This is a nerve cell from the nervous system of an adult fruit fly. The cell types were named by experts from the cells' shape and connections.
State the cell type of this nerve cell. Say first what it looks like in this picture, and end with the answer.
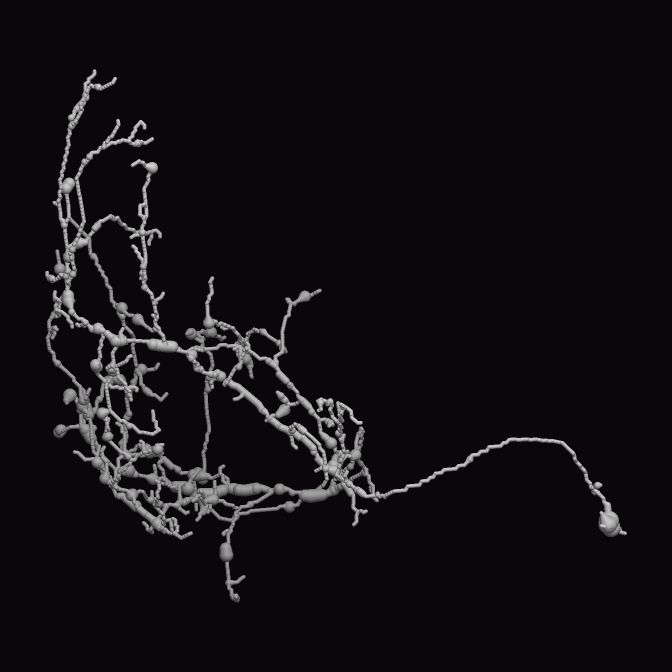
The picture shows dozens of branch ends. As drawn here it is about as wide as it is tall. It is a nerve-cord intrinsic neuron. Its cell type is IN14A045.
